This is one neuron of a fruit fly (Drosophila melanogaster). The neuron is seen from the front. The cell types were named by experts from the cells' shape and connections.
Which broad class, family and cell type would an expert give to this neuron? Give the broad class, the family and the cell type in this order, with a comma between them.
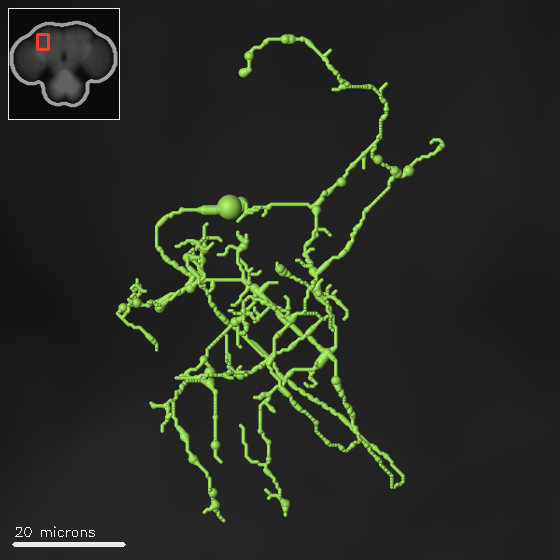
central-brain intrinsic neuron, hemilineage VLPp&l1_anterior, LHPV2c2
